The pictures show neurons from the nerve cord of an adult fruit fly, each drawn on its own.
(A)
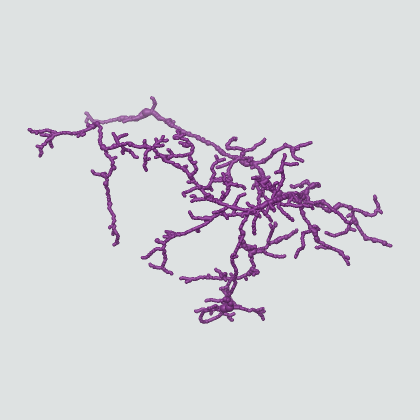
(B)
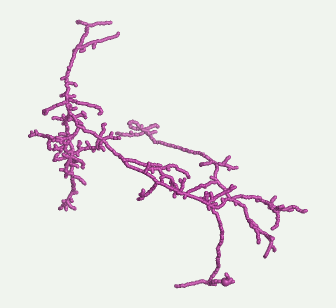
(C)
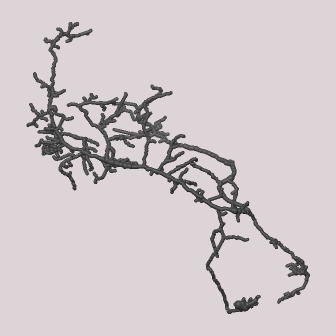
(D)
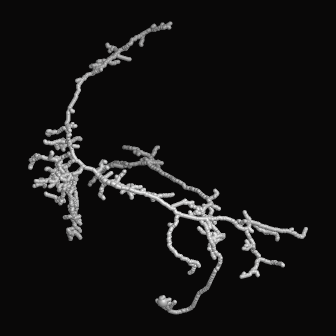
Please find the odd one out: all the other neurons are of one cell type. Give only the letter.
A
